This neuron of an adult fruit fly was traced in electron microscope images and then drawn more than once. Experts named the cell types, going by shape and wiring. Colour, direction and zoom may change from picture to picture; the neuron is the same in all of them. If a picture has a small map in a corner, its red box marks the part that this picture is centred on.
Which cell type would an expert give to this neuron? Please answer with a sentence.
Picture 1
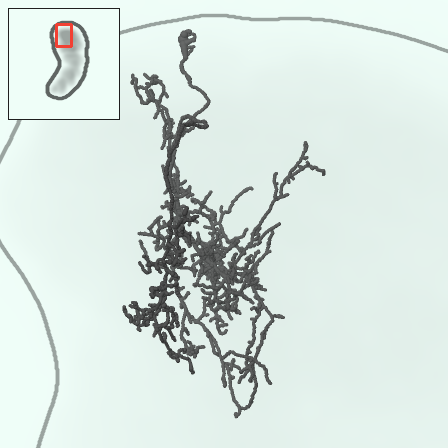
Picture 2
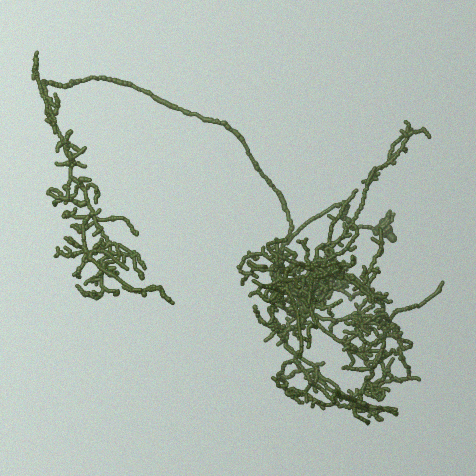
The cell type is CL030.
